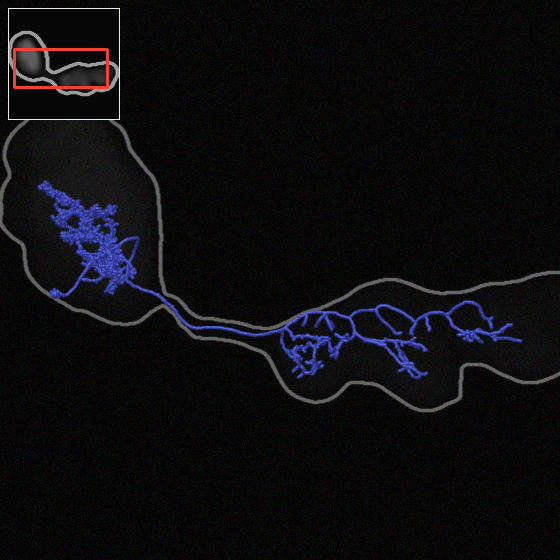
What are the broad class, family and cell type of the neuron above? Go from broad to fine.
descending neuron; hemilineage MX3; DNg97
